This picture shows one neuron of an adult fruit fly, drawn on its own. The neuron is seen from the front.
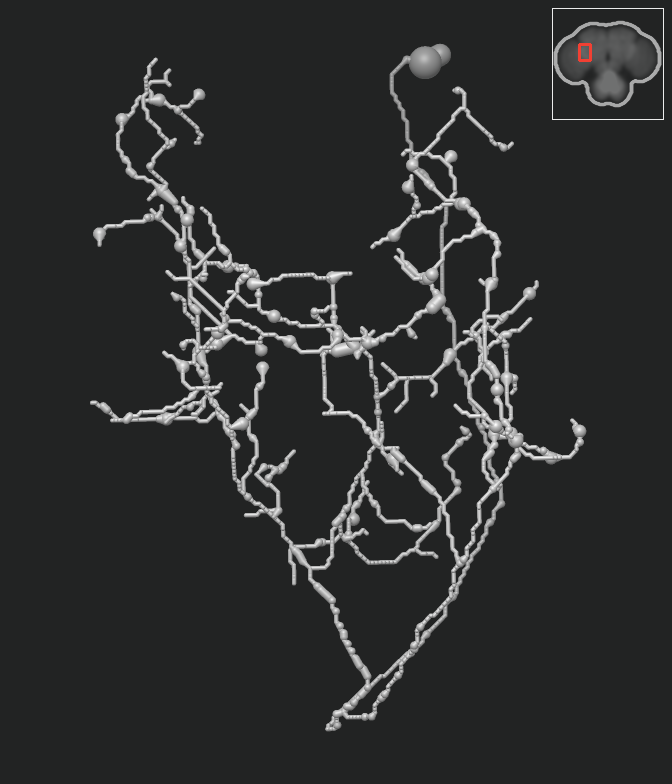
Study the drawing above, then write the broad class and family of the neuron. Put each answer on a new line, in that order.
central-brain intrinsic neuron
hemilineage VLPp1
